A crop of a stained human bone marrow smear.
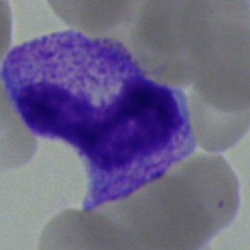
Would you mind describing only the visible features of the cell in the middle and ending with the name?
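Looking at the outline first, it is irregular and angular rather than smooth. Inside, the nucleus forms a bent band that curves across the middle of the cell. Its chromatin is dark purple and dense, and I can make out no nucleoli at all. So this is a band neutrophil.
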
